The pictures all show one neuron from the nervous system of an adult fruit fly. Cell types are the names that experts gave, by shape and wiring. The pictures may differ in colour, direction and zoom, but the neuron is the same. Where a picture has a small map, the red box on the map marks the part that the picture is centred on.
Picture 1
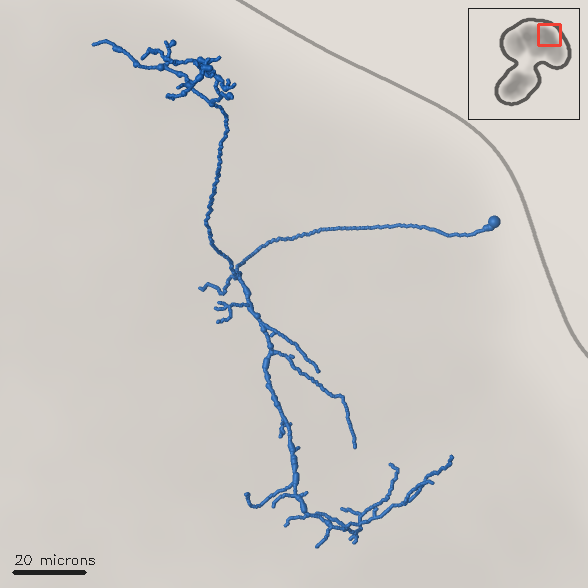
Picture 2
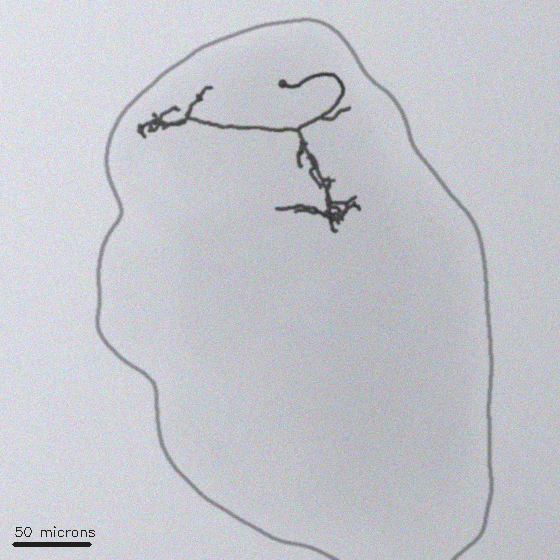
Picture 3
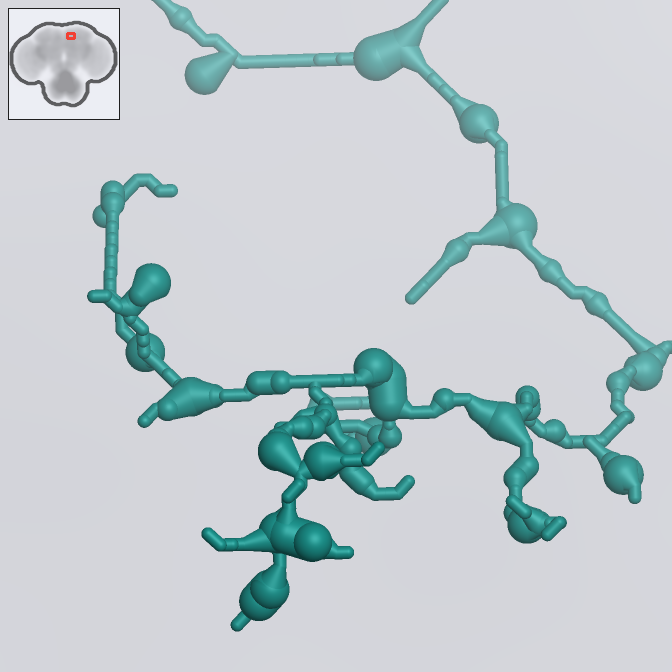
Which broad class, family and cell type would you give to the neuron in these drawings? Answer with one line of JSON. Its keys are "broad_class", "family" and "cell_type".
{"broad_class": "central-brain intrinsic neuron", "family": "hemilineage SLPad1_posterior", "cell_type": "CB1699"}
